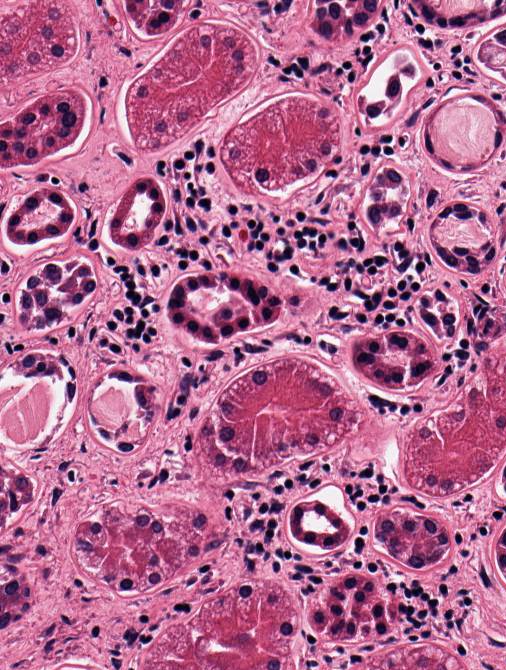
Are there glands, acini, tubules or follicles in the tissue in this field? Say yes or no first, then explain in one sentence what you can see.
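Yes. The whole field is crowded with round to oval tubular cross-sections set in a cellular interstitium.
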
